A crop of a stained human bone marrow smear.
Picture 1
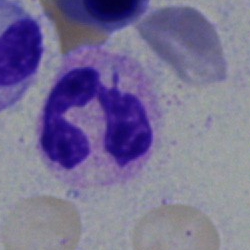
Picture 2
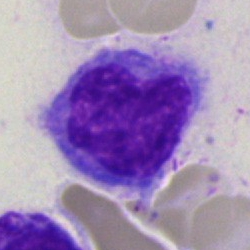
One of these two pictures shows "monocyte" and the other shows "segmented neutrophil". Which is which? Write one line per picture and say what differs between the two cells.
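Picture 1 shows a segmented neutrophil: The cytoplasm is plentiful and pale pink.
Picture 2 shows a monocyte: The cytoplasm forms a narrow rim around the nucleus.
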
